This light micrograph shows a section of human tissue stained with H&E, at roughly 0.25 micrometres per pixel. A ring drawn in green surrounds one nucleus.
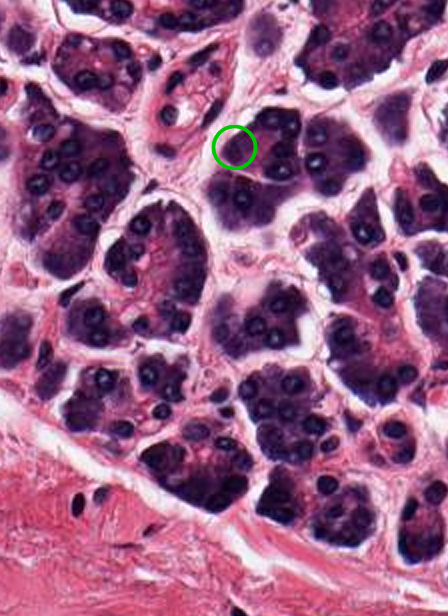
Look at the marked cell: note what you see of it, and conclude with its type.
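Its cytoplasm is deep purple, much darker than the pale pink fibrous tissue right beside it. It lies at the outer edge of a rounded cluster of similarly dark-staining cells. Its outer side faces a pale strip of loose pink fibres that separates its cluster from the neighbouring clusters. The marked cell is a pancreatic acinar cell.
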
